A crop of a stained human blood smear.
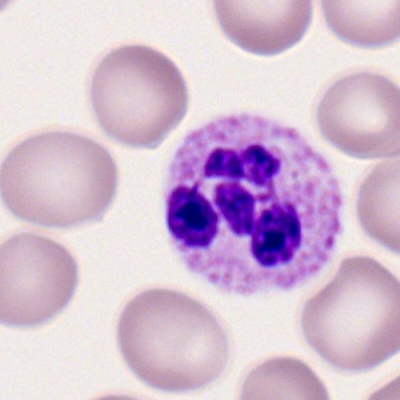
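Segmented neutrophil in stained smear. Round, smooth outline. Nucleus in several separate lobes, thin connecting strands. Small pink-purple granules throughout cytoplasm. No cytoplasmic vacuoles.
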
